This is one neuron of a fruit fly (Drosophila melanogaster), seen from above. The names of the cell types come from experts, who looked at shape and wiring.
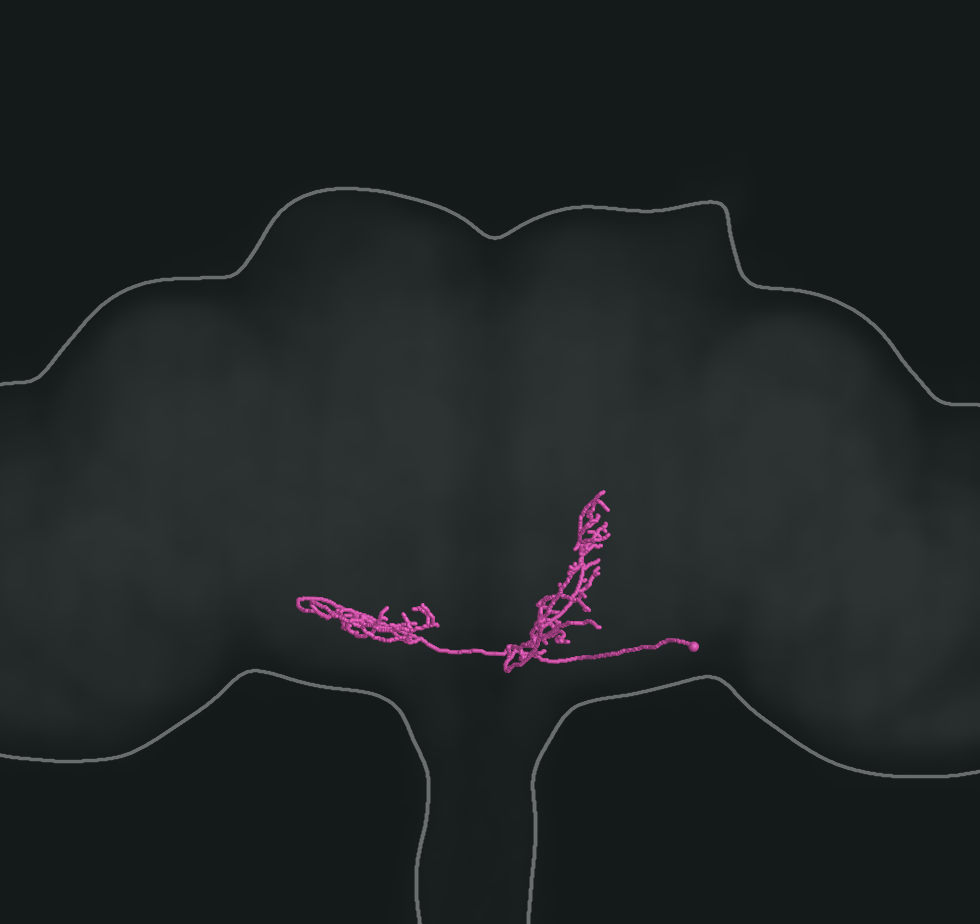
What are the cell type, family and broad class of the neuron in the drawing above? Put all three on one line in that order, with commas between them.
GNG338, hemilineage LB19, central-brain intrinsic neuron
